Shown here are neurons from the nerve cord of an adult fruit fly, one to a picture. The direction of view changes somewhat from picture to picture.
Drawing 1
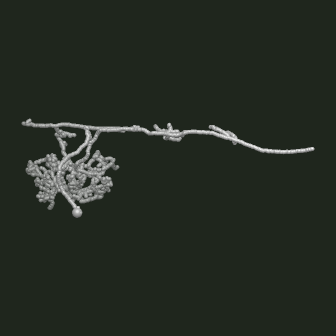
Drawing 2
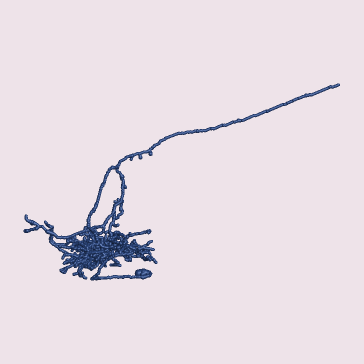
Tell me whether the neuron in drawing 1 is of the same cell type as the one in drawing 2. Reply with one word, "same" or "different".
different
